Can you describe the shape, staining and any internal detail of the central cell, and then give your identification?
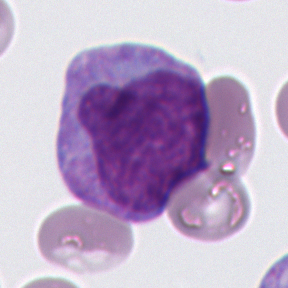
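A notch cuts into the upper left of the nucleus, and the nucleus sits off-centre to the right, reaching the cell edge. The chromatin looks fine and lacy, no coarse dark clumps. The rim of cytoplasm is widest on the left. An atypical promyelocyte, then.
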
